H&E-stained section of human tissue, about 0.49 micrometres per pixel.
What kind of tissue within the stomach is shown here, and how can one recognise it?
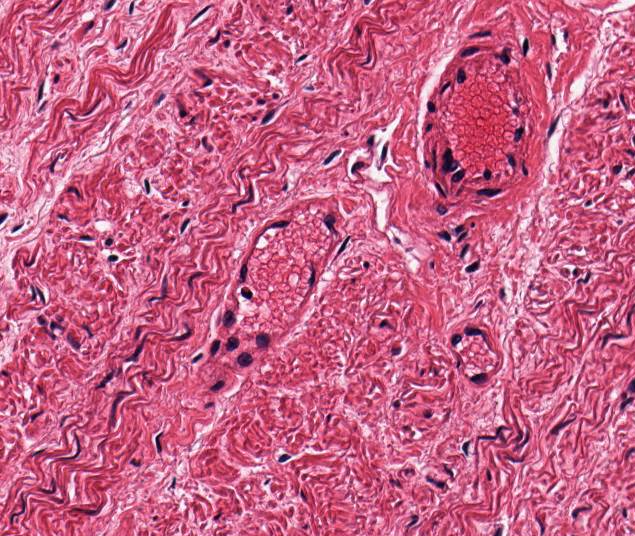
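What I'm looking at is dense connective tissue. Dense, wavy pink collagen bundles running in many directions fill nearly the whole field, with sparse, slender, dark, elongated, often wavy nuclei between them.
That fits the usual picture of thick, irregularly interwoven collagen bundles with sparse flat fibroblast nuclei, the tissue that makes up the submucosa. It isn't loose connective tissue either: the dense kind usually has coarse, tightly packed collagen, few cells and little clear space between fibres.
In the upper right, a rounded structure with a finely bubbly pink interior sits within a concentric fibrous rim bearing flattened dark nuclei.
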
